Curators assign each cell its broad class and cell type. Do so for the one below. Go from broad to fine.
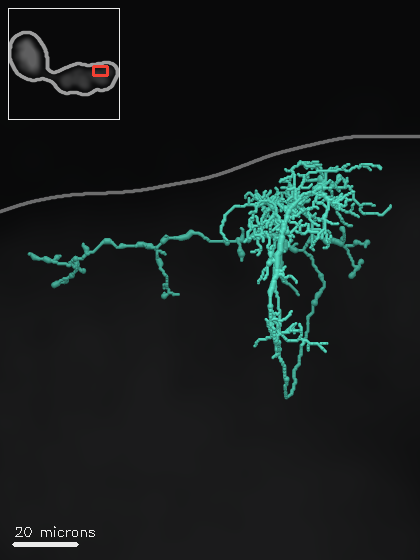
nerve-cord intrinsic neuron; INXXX332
